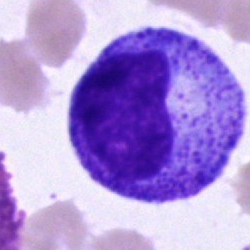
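Promyelocyte, with its nucleus set off-centre toward the left of the cell. The nuclear border facing the cytoplasm on the right is indented, and right beside this indentation the cytoplasm holds a pale, clear zone. The cytoplasm itself is moderate in amount and occupies the right part of the cell.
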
